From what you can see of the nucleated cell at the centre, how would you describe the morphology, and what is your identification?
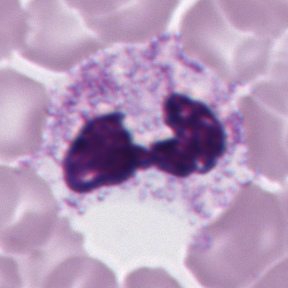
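At the centre, the nucleated cell has a nucleus of two lobes joined by a short bridge, with dark purple, coarsely clumped chromatin. Its granules leave the outline of the nucleus visible, and the lower part of the cell is a pale area almost free of granules. This is a segmented neutrophil.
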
